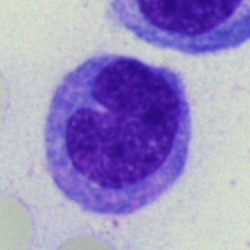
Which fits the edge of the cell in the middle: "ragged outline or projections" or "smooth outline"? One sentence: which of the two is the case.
The outline of this cell is free of projections and smooth.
